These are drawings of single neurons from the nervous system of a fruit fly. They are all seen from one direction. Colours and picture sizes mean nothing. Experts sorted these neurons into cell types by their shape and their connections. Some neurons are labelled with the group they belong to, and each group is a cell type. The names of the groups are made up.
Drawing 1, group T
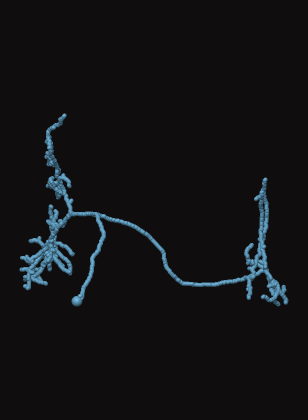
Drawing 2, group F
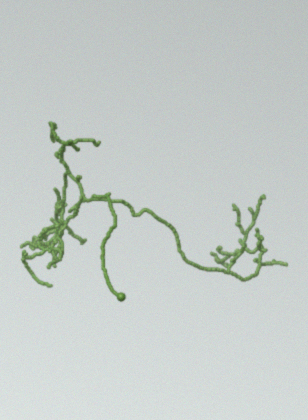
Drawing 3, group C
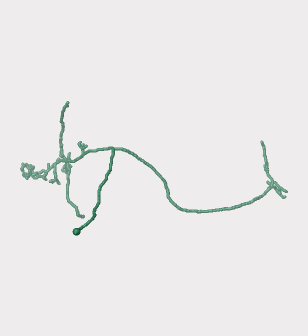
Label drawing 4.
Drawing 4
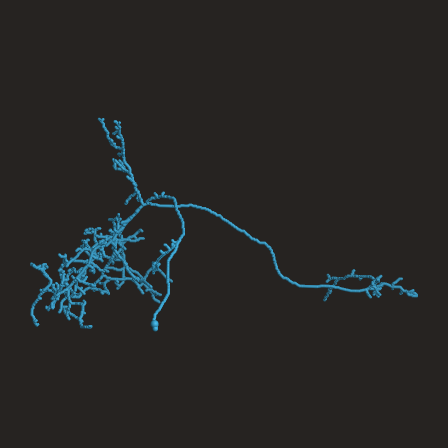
group F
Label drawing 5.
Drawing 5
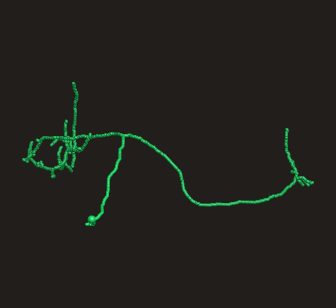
group C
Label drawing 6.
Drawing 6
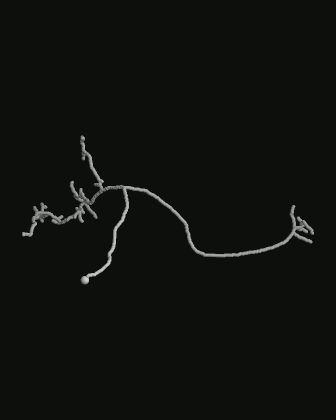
group C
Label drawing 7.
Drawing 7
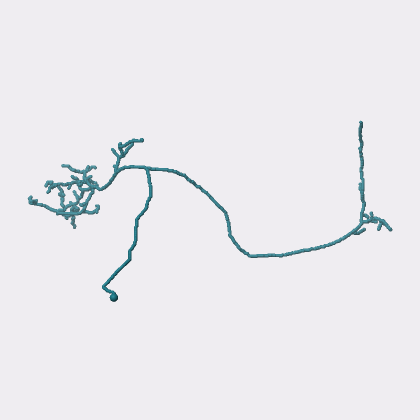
group C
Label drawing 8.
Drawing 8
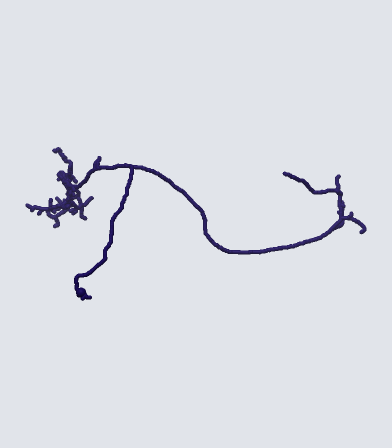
group C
